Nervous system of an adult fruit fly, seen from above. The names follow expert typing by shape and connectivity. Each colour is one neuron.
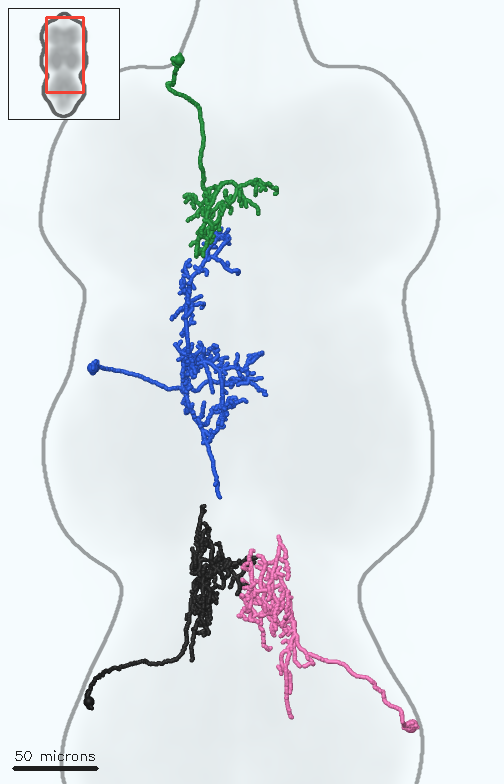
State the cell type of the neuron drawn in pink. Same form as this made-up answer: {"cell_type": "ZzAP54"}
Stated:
{"cell_type": "IN09A017"}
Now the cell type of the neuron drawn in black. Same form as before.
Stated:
{"cell_type": "IN09A018"}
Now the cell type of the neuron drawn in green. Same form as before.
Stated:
{"cell_type": "IN09A044"}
